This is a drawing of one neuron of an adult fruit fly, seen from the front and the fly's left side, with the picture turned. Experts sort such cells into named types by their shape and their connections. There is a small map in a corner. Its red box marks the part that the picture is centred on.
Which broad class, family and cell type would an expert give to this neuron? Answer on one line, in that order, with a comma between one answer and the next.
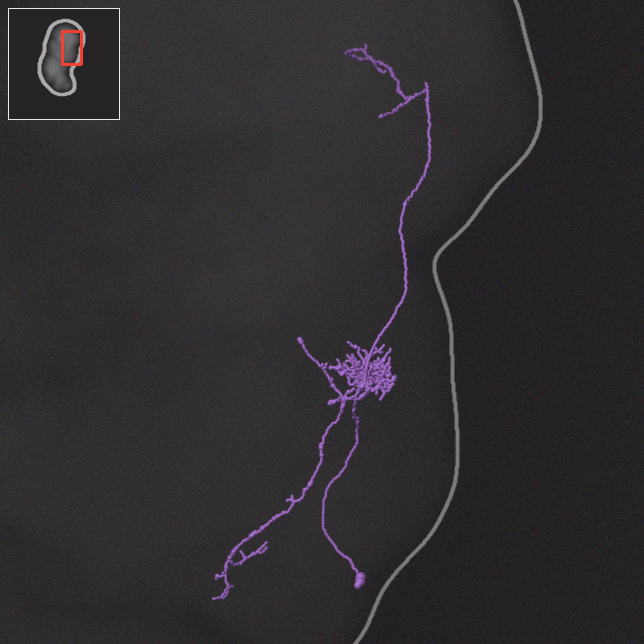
central-brain intrinsic neuron, hemilineage DL1_dorsal, MBON17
